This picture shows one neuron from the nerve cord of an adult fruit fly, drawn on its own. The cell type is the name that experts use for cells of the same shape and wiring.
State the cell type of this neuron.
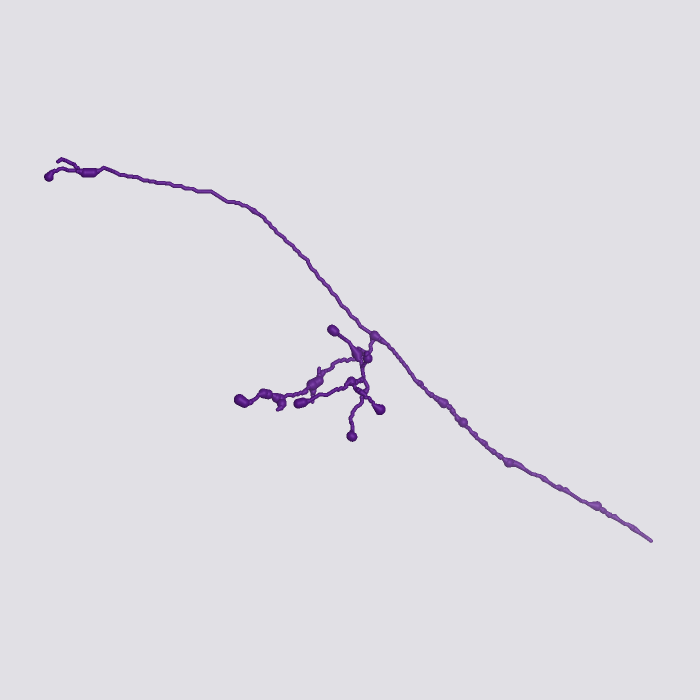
DNge046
